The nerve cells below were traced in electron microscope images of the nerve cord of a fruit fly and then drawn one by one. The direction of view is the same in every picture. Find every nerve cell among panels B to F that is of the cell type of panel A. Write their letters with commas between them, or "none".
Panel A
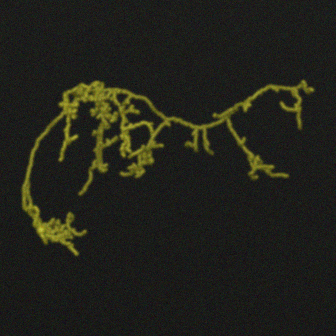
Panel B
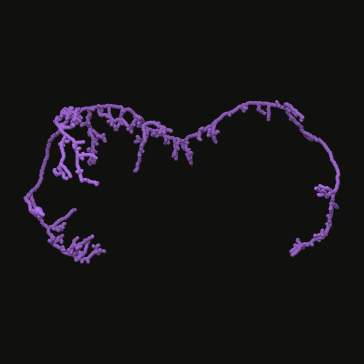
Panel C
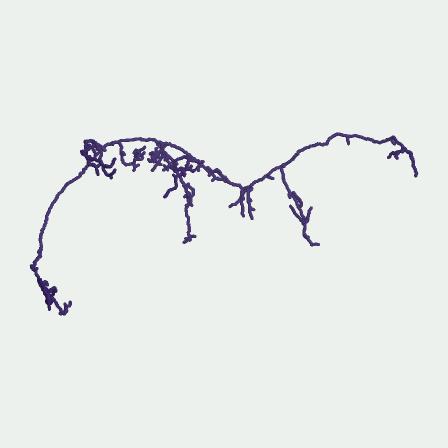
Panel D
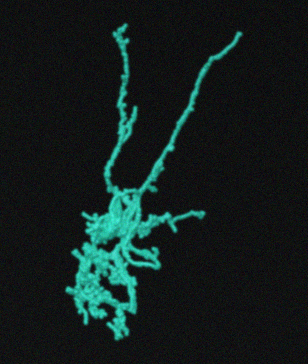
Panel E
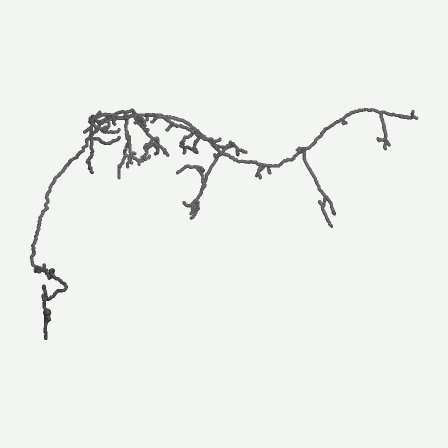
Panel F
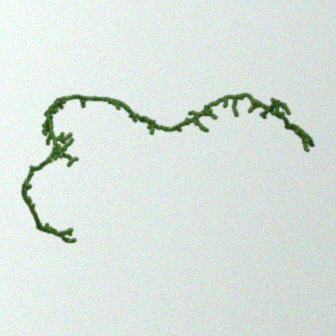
B, C, E, F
